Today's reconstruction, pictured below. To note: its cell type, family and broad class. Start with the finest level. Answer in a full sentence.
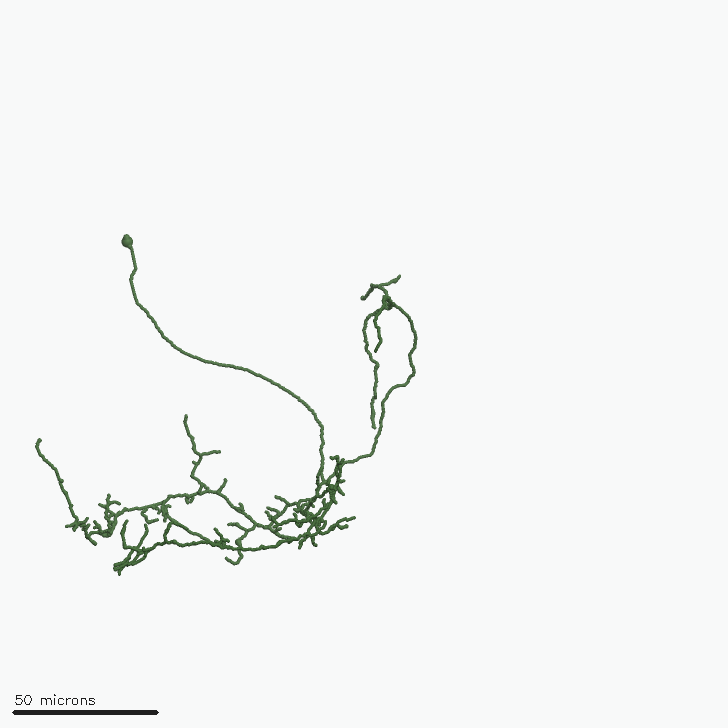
Type IN23B072 of hemilineage 23B, a nerve-cord intrinsic neuron.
